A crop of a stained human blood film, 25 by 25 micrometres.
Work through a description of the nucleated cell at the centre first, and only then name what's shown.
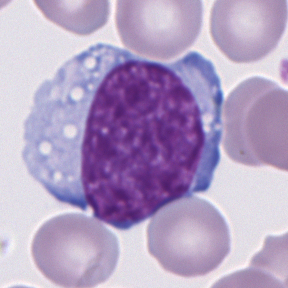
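The nucleus, about 15 by 11 micrometres, is placed off-centre toward the right, so most of the cytoplasm lies on the left. As for colour, the cytoplasm is a deeper blue along the right edge than in its paler left part. As for inclusions, several small round clear vacuoles lie in the cytoplasm on the left side. As for the border, the left side is slightly irregular and scalloped rather than perfectly smooth. This cell is a myeloblast.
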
